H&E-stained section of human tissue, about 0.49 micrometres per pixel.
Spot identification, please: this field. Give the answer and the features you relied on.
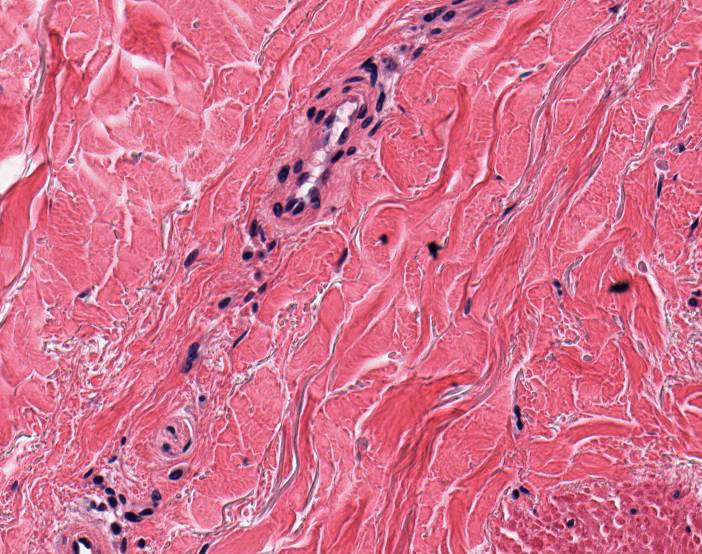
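Dermis. Field almost entirely thick, closely packed eosinophilic collagen bundles; sparse cells between them carry dark, elongated, spindle-shaped nuclei.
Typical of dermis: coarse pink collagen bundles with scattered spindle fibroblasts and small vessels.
Small vessel with narrow pale lumen and a cluster of dark nuclei, upper centre; second nuclear cluster around tiny vessels, lower left corner.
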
